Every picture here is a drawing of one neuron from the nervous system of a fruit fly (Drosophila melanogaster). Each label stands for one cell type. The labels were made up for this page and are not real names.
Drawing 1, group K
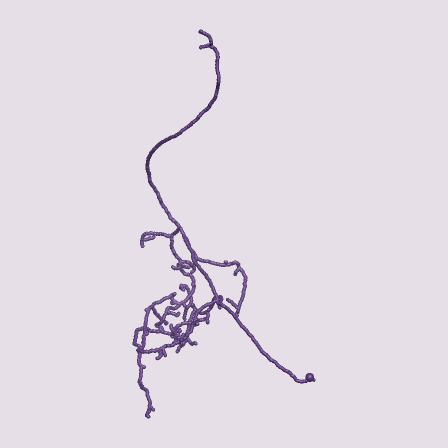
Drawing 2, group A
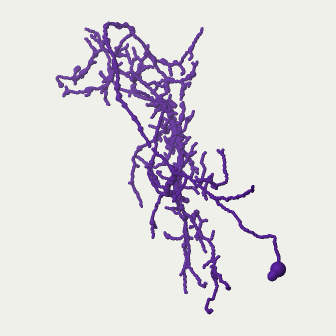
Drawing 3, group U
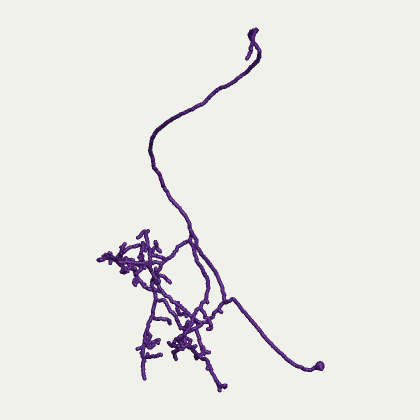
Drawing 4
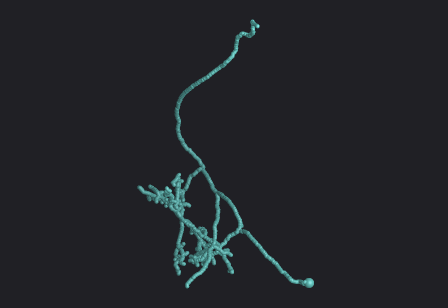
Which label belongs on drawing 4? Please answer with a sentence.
It belongs to group U.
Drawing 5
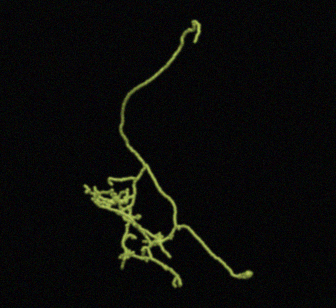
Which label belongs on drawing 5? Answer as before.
It belongs to group U.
